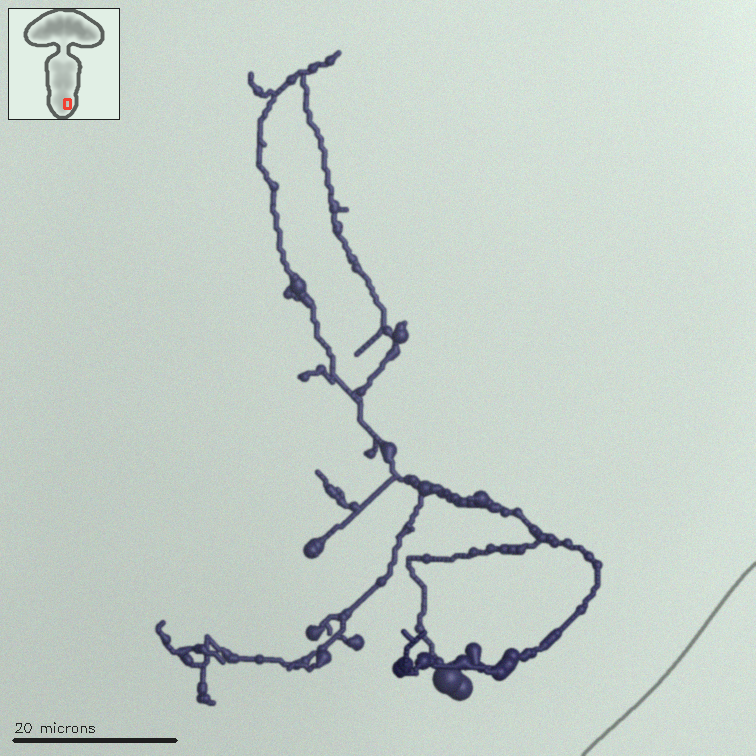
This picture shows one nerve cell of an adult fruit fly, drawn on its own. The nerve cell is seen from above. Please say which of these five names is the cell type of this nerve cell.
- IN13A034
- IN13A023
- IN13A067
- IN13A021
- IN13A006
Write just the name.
IN13A067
